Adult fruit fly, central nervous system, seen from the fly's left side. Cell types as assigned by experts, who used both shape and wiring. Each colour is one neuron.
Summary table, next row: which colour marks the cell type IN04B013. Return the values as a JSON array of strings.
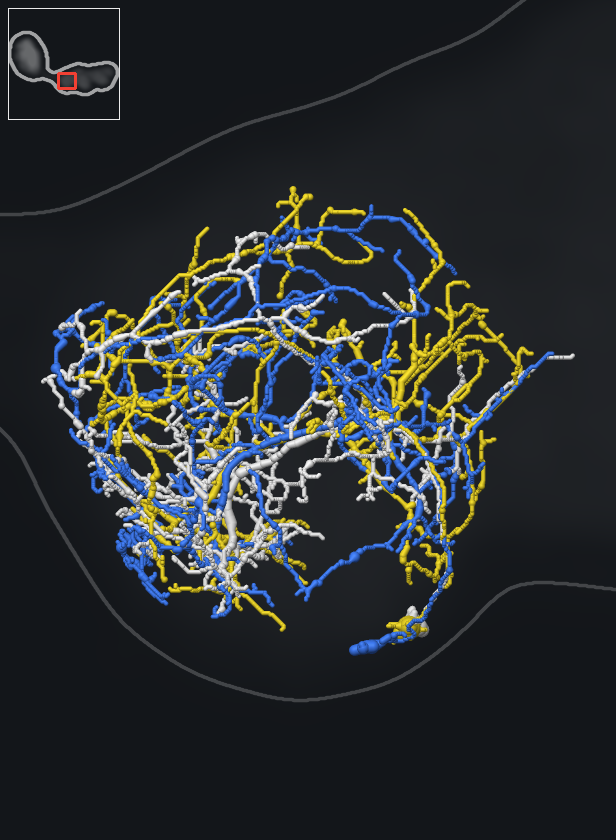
["white"]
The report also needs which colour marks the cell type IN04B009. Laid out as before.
["blue"]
